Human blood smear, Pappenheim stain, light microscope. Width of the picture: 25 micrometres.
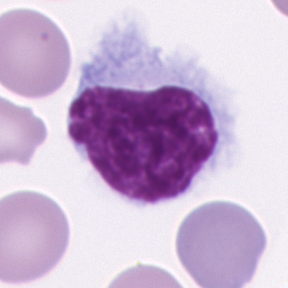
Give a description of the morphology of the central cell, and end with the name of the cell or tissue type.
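First, the cytoplasm: pale blue, its edge frayed into fine hair-like projections. Next, along the lower edge of the cell, the nucleus has almost no cytoplasm around it. Then the chromatin: coarse and clumped, with lighter spaces between clumps. Finally: a hairy cell.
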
